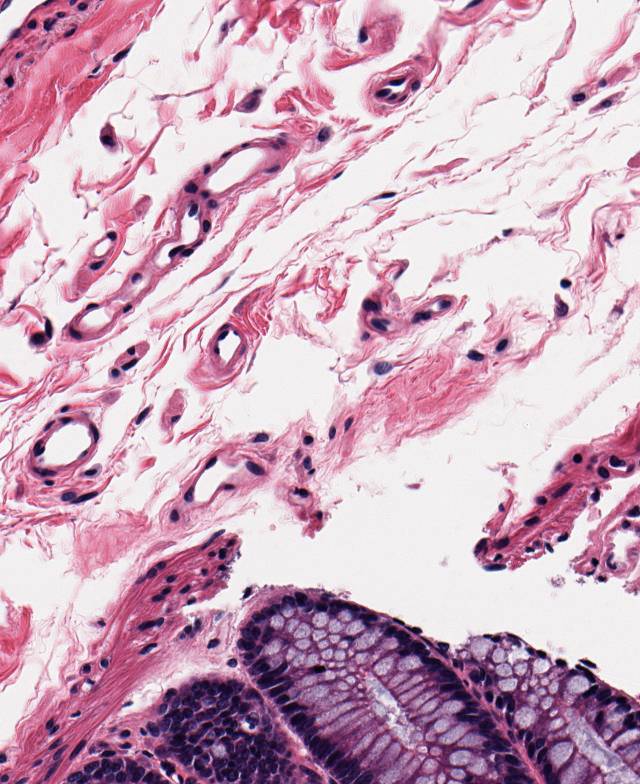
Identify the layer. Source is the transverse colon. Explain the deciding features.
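This field shows submucosa. Glands lined by columnar cells crowded with goblet cells holding pale mucin run along the bottom edge. Above them, loose stroma with thin wavy collagen strands and wide clear spaces fills the upper part.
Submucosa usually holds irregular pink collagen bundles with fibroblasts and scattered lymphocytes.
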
